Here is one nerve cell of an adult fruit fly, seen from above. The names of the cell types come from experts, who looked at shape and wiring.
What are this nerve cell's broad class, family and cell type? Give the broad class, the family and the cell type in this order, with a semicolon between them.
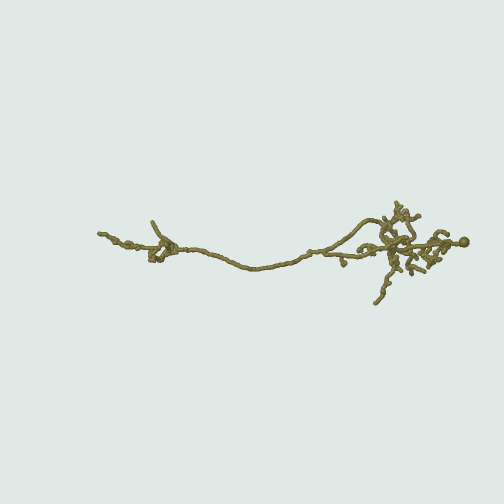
central-brain intrinsic neuron; hemilineage LHl2_ventral; AVLP069_b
